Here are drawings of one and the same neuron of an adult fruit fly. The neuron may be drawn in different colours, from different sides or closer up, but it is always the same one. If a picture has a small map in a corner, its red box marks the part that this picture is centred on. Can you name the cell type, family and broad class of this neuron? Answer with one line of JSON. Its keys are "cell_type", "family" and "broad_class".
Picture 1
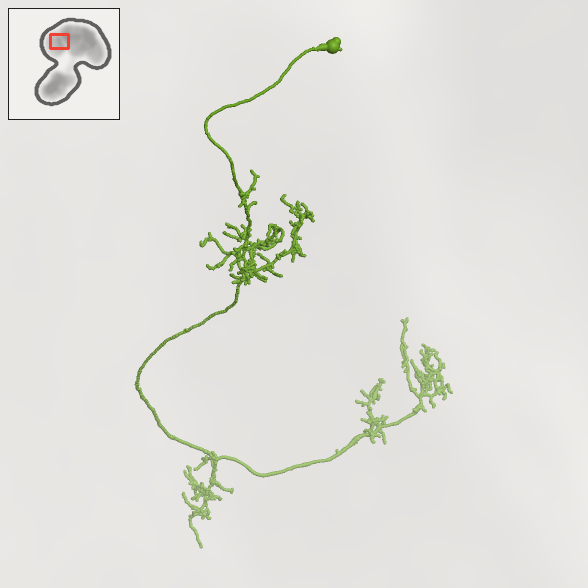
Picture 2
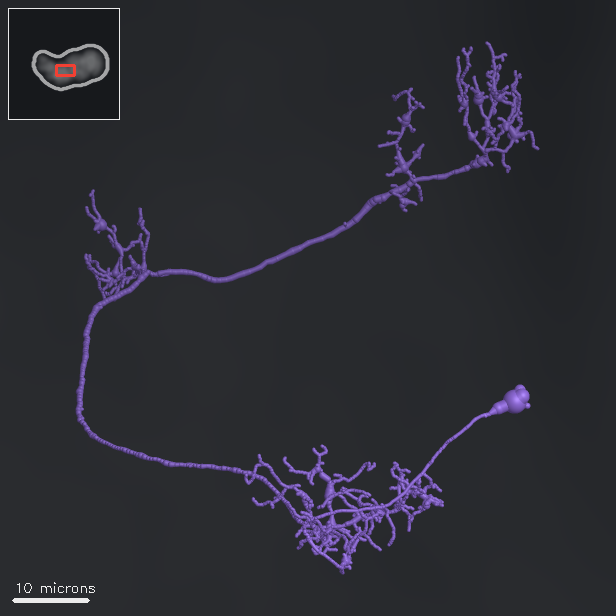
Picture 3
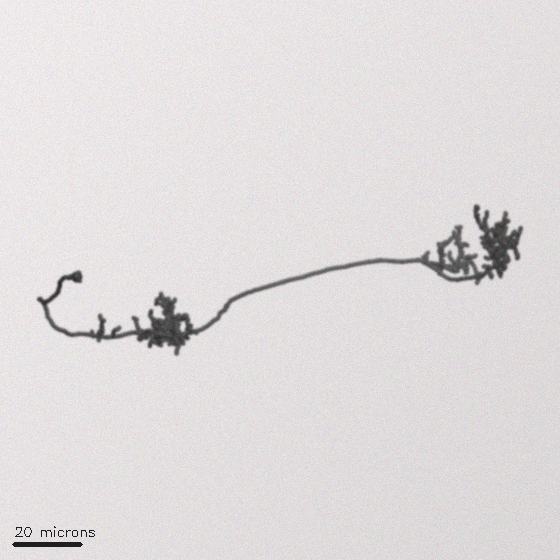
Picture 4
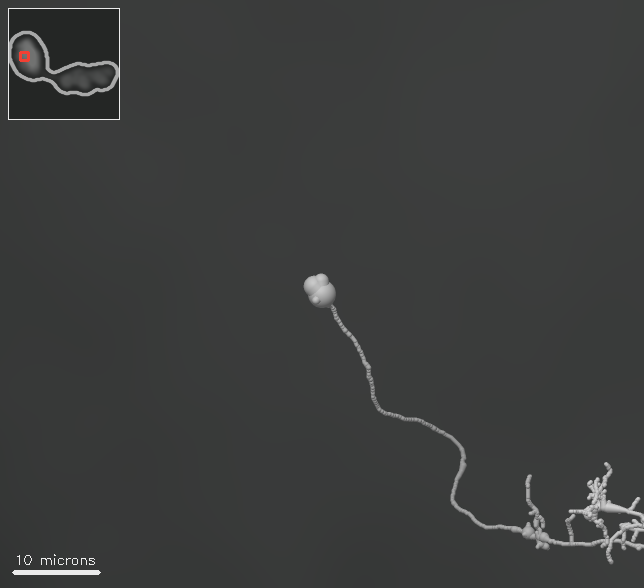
{"cell_type": "TmY17", "family": "TmY", "broad_class": "optic-lobe intrinsic neuron"}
